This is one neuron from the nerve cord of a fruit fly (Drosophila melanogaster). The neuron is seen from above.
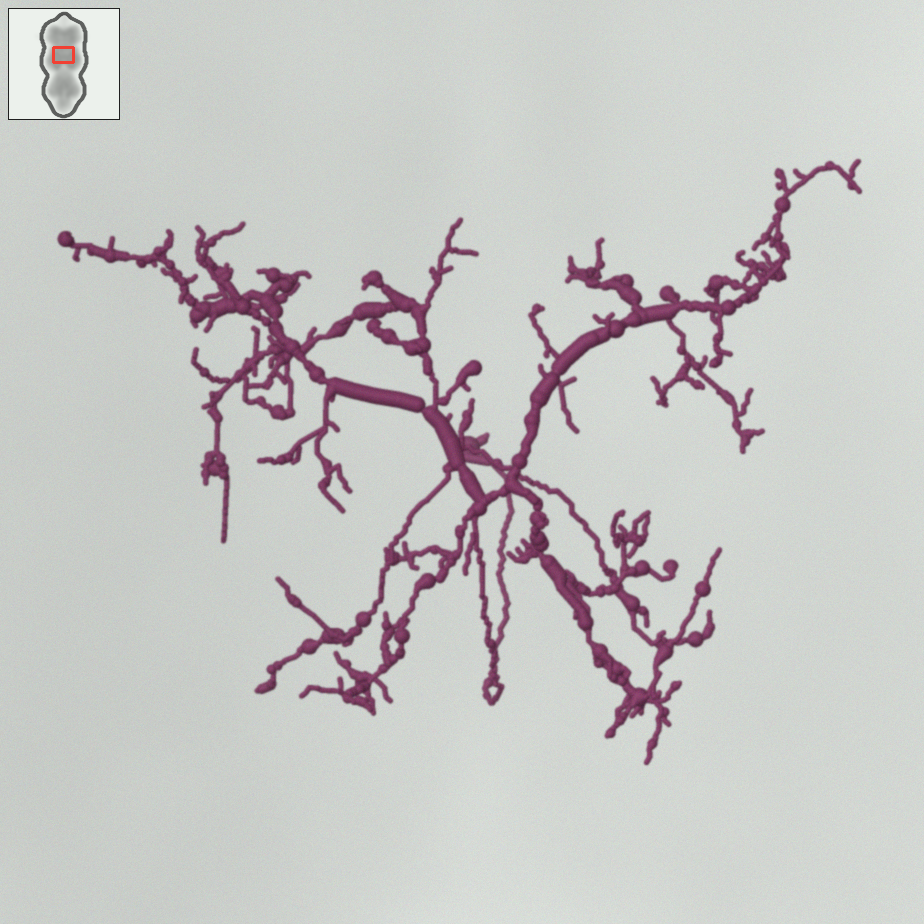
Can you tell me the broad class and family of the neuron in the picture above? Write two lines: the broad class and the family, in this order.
nerve-cord intrinsic neuron
hemilineage 00A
